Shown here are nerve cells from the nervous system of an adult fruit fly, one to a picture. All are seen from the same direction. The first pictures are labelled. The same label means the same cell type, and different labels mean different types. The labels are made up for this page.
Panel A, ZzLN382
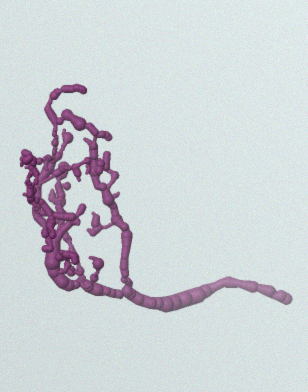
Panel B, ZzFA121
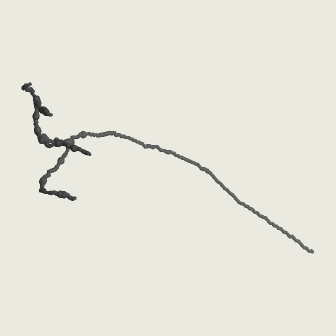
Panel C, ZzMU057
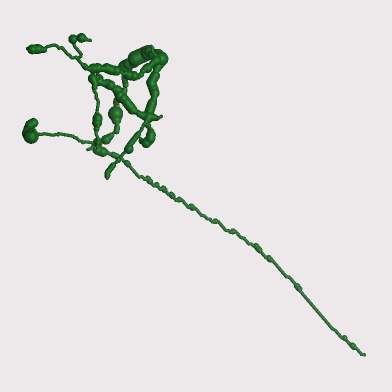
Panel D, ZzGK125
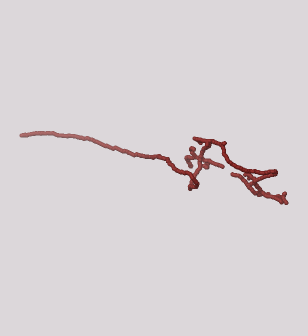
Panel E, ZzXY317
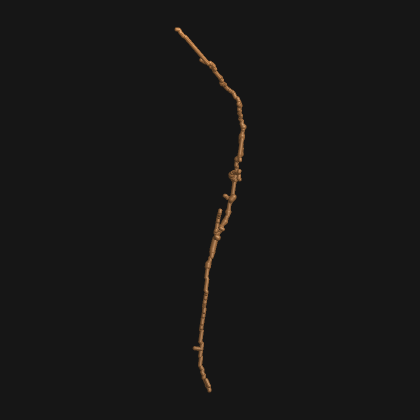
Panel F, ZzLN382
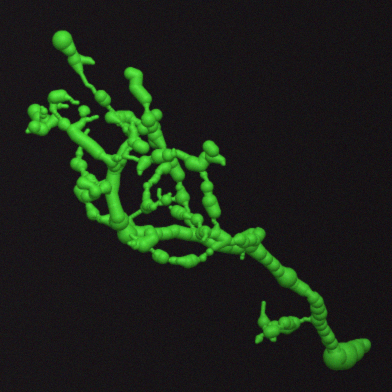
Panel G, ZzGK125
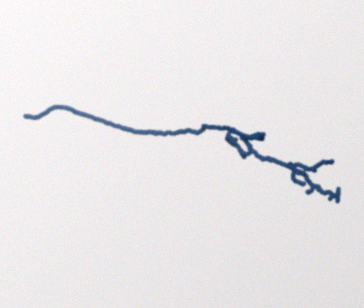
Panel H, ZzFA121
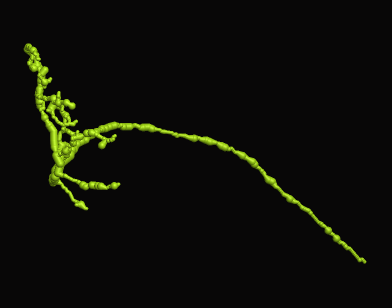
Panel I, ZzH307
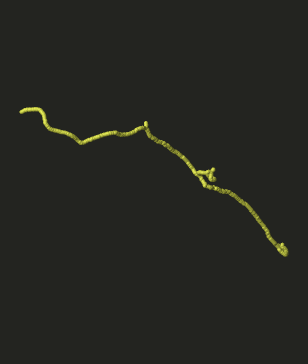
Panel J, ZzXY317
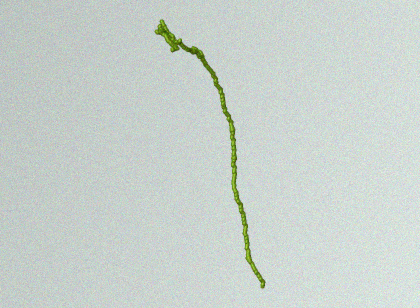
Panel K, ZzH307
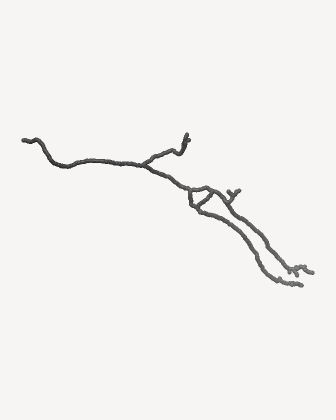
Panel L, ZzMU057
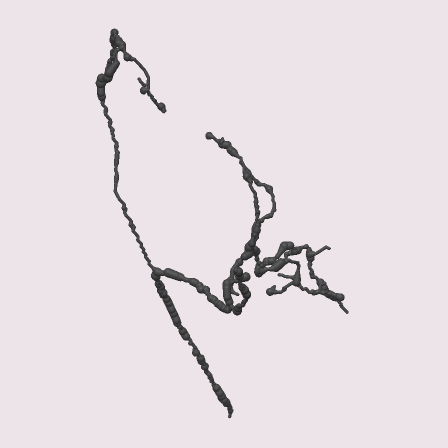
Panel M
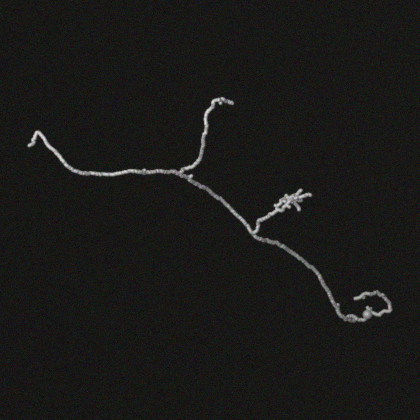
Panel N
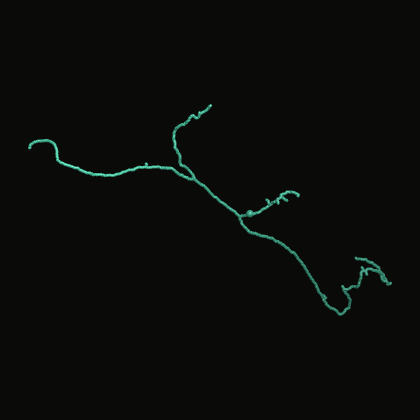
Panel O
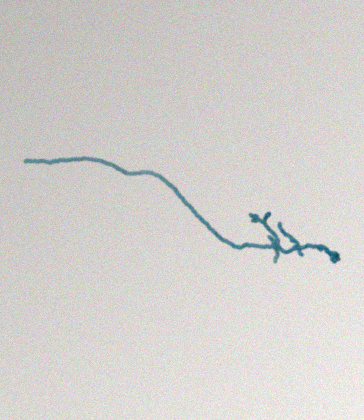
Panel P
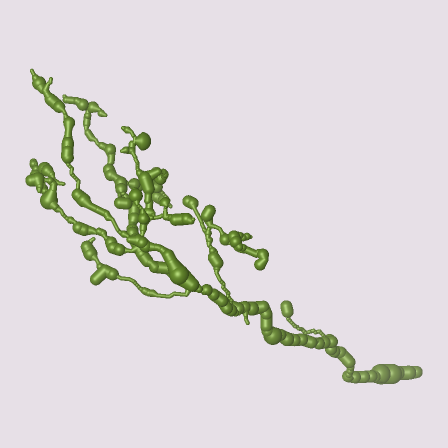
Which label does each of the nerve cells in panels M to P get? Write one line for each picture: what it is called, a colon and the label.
M: ZzH307
N: ZzH307
O: ZzGK125
P: ZzLN382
